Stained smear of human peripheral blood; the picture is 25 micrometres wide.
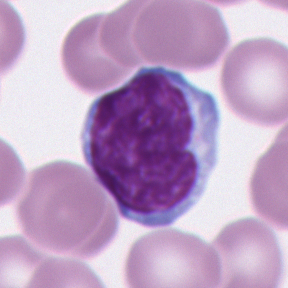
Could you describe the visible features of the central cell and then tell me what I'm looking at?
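A slightly irregular outline with a few blunt angles takes the place of a smooth circle. The oval nucleus carries a shallow notch at its lower right edge. The cytoplasm is pale greyish blue and free of vacuoles. This is a typical lymphocyte.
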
